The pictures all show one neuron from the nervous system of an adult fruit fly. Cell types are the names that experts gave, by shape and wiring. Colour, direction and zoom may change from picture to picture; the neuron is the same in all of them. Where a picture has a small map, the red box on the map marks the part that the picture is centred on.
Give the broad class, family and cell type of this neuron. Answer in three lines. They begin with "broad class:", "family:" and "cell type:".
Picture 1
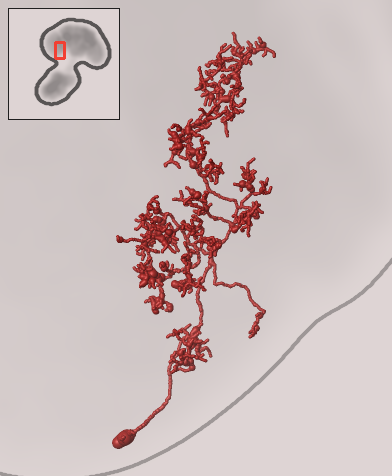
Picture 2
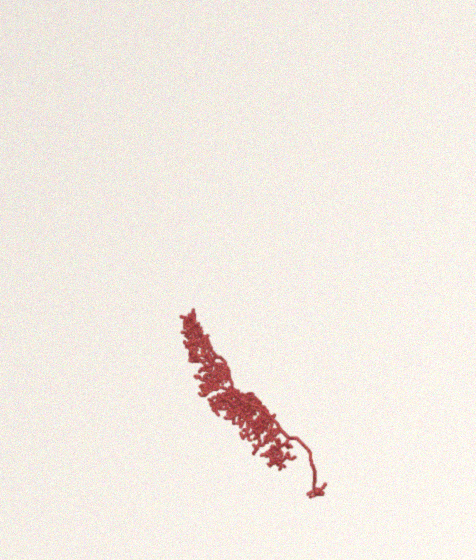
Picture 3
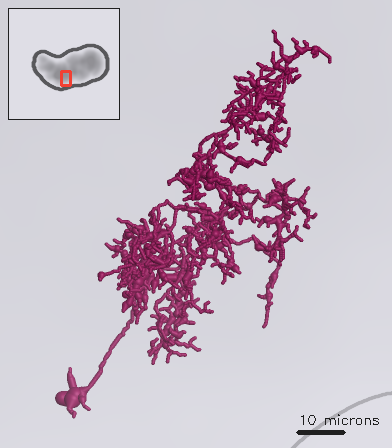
broad class: optic-lobe intrinsic neuron
family: Pm
cell type: Pm3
